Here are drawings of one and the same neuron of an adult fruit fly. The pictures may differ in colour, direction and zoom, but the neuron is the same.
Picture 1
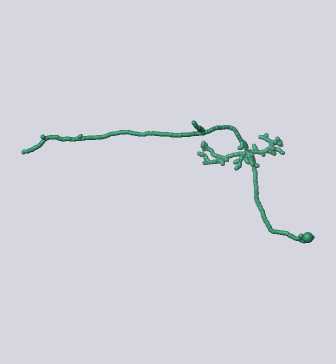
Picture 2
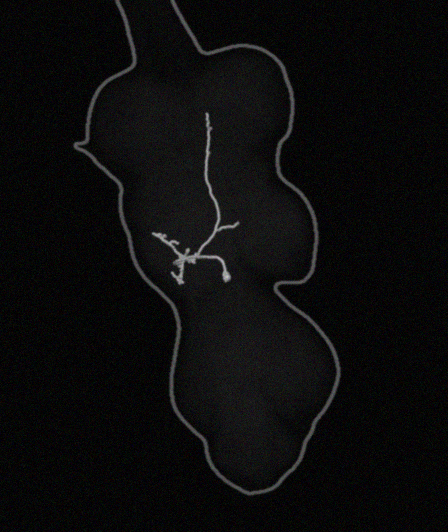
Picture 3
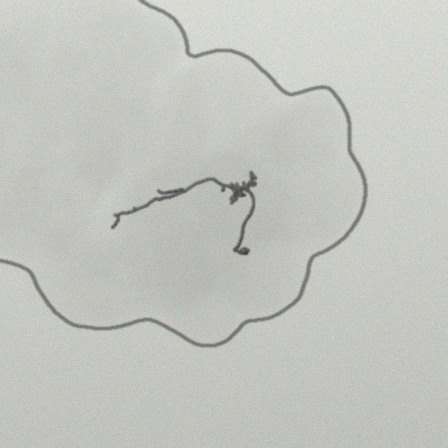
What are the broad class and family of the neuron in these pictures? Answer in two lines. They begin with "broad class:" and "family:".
broad class: nerve-cord intrinsic neuron
family: hemilineage 06A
